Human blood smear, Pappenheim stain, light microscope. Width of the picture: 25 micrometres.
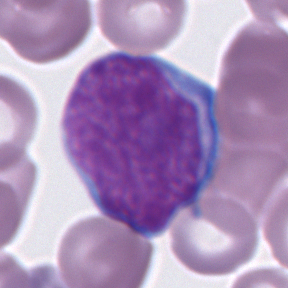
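Myeloblast in a stained smear of peripheral blood. The cell measures about 17 by 14 micrometres, and its single unlobed nucleus, about 16 by 11 micrometres, fills about 80% of the cell's area. The chromatin is finely granular, without large dark clumps. The blue cytoplasm forms a thin rim, widest along the right side.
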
